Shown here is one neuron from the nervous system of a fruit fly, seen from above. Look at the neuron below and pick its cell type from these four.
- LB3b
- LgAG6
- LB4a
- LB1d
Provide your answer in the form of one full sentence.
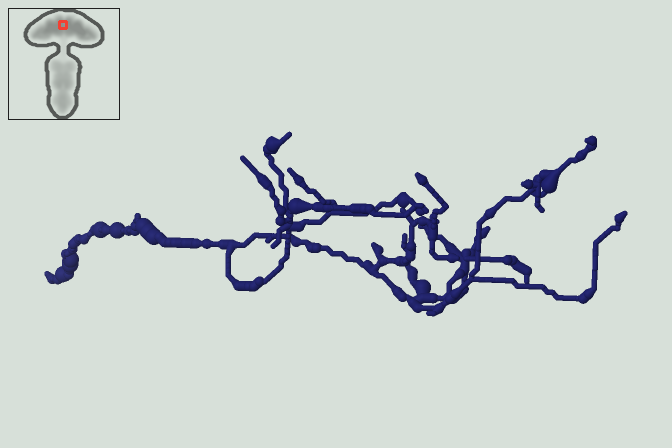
For this neuron, the cell type is LB1d.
